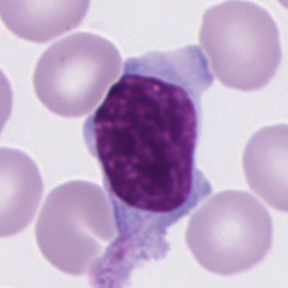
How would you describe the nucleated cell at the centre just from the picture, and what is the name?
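The cell's irregular outline draws the cytoplasm out into a tapering tail toward the bottom left. Most of the cytoplasm lies in this tail, below the nucleus, and holds a few fine pinkish-purple granules. The nucleus has a smooth edge with no lobes or deep indentation. This nucleated cell is a large granular lymphocyte.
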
